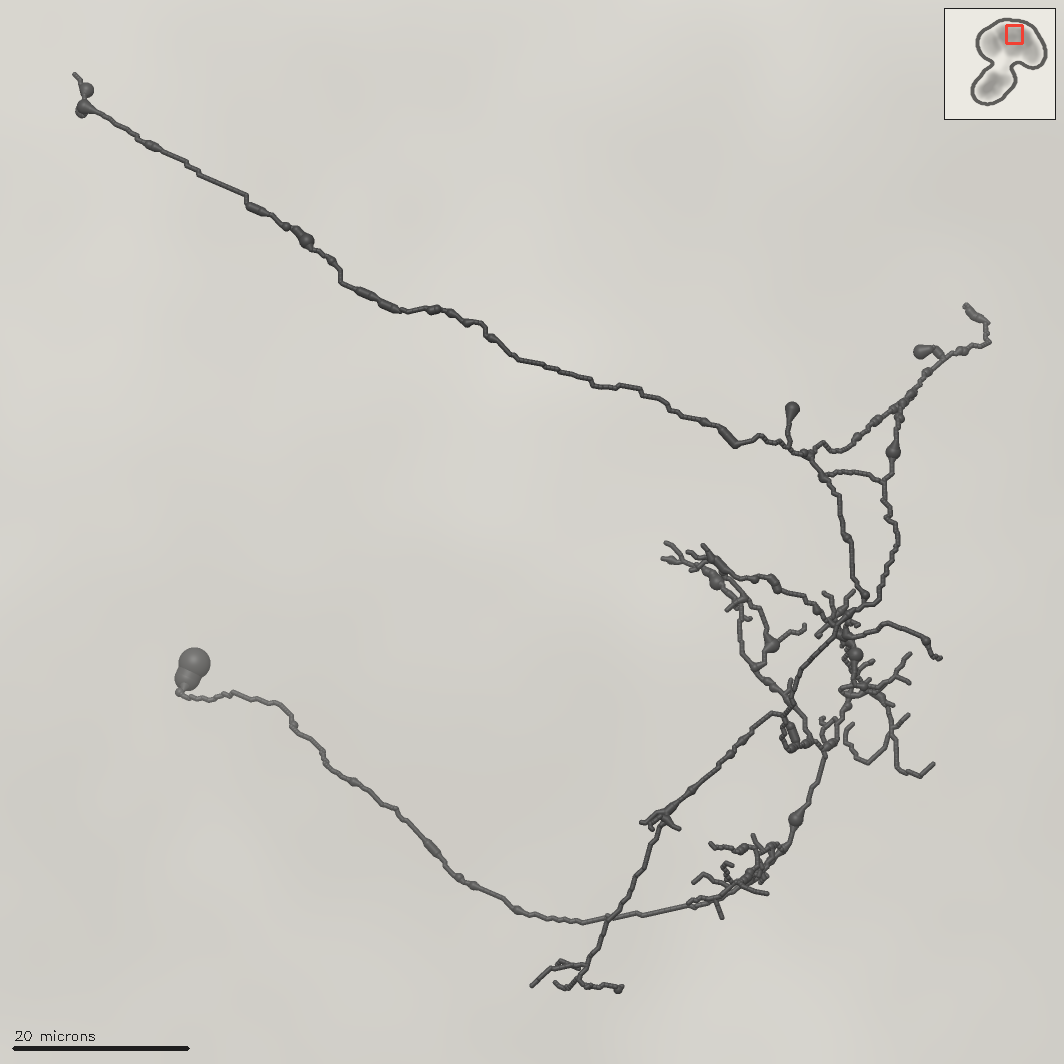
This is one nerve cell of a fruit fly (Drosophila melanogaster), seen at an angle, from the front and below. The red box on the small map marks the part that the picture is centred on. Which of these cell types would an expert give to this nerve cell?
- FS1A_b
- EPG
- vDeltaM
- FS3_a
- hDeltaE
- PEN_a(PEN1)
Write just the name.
FS3_a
